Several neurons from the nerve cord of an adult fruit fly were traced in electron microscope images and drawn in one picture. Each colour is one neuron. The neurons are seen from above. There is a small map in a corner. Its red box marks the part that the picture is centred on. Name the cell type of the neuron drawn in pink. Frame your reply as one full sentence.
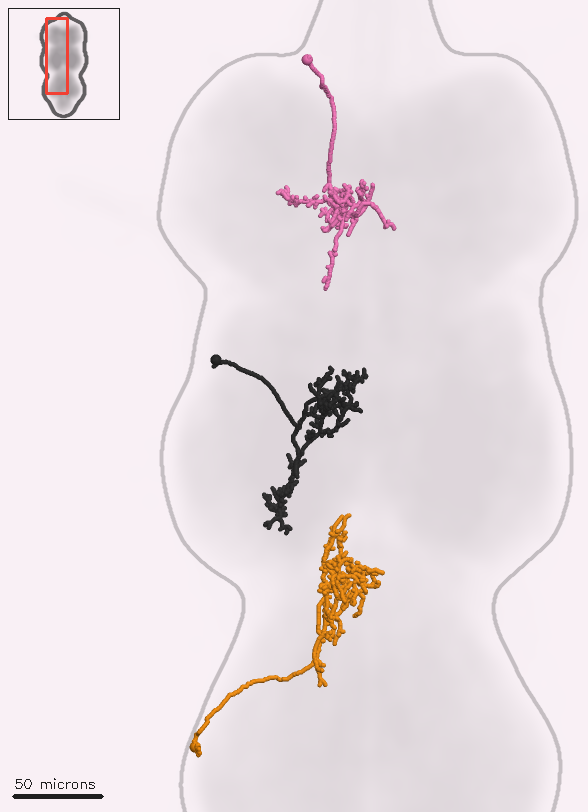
This neuron counts as a member of the cell type IN09A091.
